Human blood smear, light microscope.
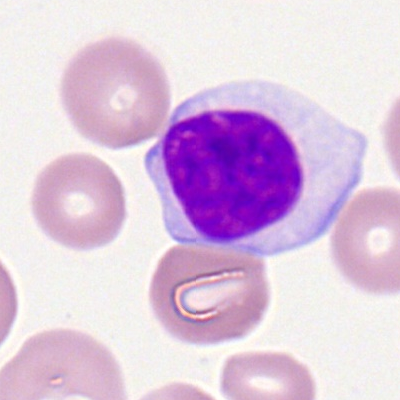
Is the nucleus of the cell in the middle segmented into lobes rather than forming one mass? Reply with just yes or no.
No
